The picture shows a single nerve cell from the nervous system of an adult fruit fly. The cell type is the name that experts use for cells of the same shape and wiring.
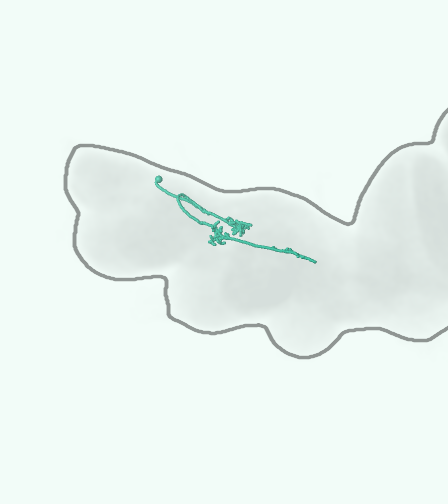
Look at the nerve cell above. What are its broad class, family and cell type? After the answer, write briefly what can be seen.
It is a nerve-cord intrinsic neuron. The family is hemilineage 06A. It is of cell type IN06A140. As drawn here it is wider than it is tall.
